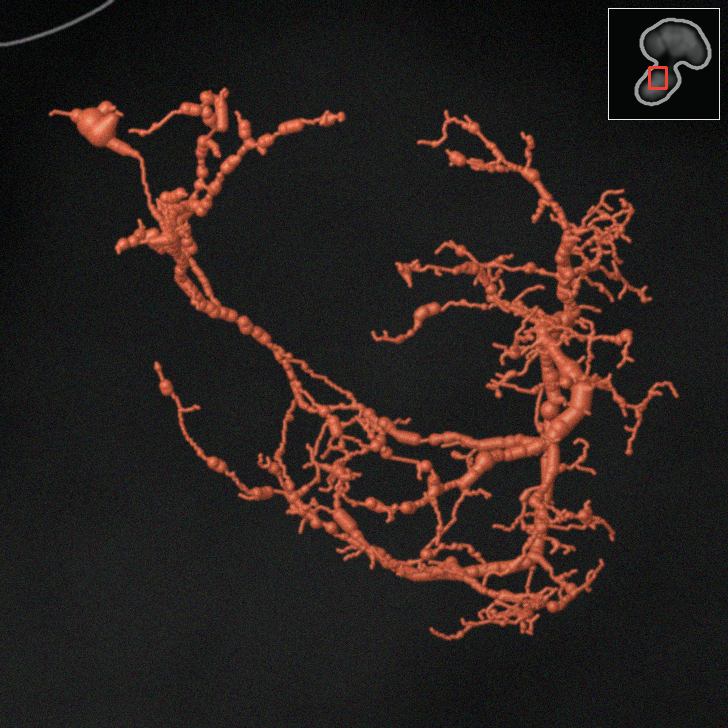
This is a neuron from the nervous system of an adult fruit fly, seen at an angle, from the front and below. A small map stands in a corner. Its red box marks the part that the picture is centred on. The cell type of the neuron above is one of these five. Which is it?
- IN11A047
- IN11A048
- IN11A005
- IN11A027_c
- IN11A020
IN11A005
